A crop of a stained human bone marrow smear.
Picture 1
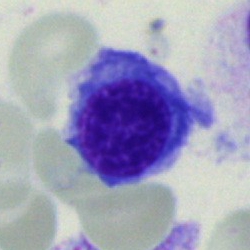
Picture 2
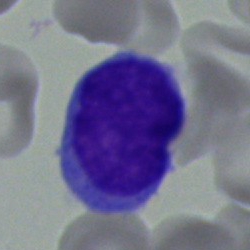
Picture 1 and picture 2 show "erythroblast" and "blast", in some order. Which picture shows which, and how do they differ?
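Picture 1 is the erythroblast and picture 2 is the blast. In the erythroblast there's no distinct nucleolus in the nucleus, and the cytoplasm is deep blue, forming a rim that's wider at the top and right than at the lower left.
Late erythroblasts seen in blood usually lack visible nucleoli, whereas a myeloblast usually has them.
Its outline is irregular, with a small bulge of cytoplasm on the right side, and pale red cells press against it on the left and lower sides. In the blast, by contrast, the nucleus fills most of the cell and leaves only a narrow rim of blue cytoplasm, widest along the lower left. That nucleus also has a shallow notch on its right side.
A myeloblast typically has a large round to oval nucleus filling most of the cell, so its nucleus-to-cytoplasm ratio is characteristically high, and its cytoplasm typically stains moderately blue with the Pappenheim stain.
Neither cell shows granules in its cytoplasm, and the blast shows no vacuoles either.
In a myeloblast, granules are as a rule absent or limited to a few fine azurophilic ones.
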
